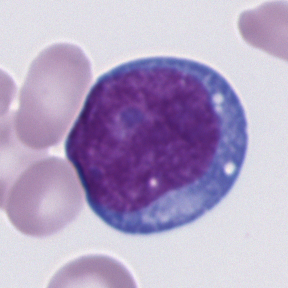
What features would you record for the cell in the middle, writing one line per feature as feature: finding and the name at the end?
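Nucleus: oval, and it looks pushed off-centre toward the left edge
Chromatin: finely stippled, fairly even, no coarse dark clumps that I can see
Cytoplasm: rim widest on the right and lower side, thinnest on the left
Vacuoles: a few tiny clear ones, right side
Name: so, a myeloblast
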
